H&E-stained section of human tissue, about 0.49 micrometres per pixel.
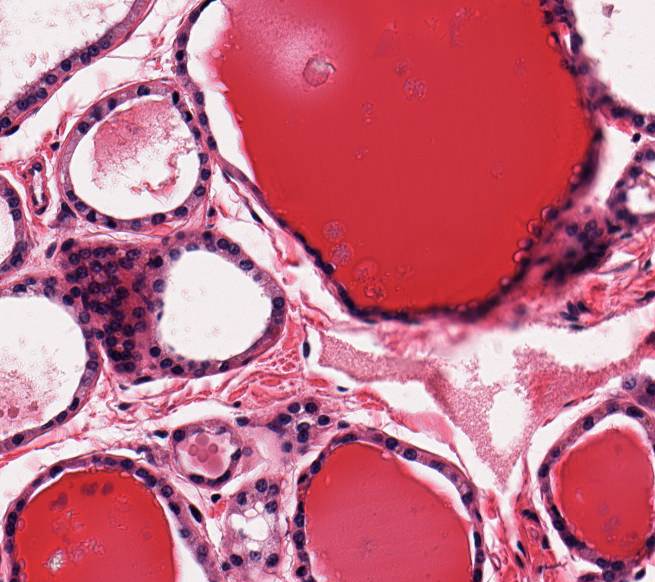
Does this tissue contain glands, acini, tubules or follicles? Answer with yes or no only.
Yes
